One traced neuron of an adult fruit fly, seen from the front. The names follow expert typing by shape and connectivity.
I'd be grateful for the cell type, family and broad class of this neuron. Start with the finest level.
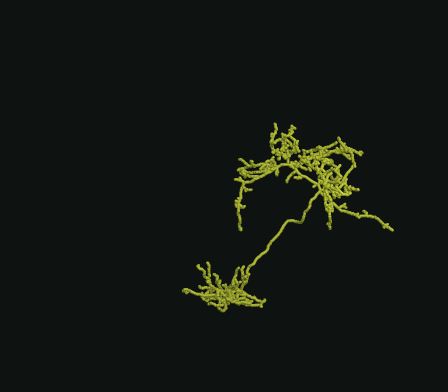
CL260; hemilineage VLPl&p1_posterior; central-brain intrinsic neuron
